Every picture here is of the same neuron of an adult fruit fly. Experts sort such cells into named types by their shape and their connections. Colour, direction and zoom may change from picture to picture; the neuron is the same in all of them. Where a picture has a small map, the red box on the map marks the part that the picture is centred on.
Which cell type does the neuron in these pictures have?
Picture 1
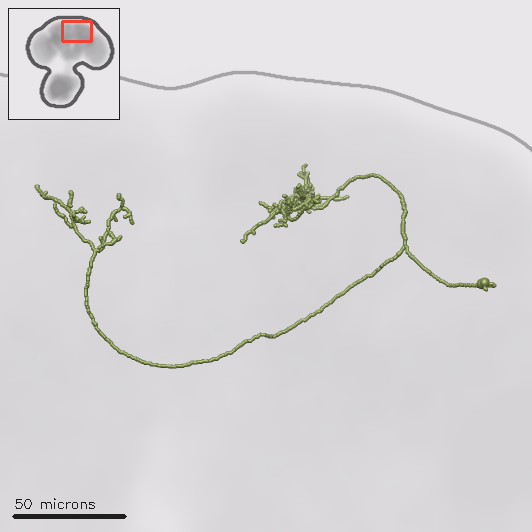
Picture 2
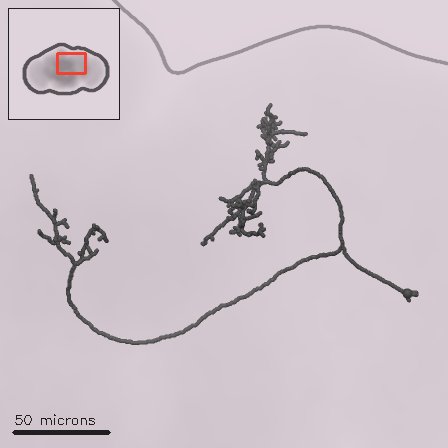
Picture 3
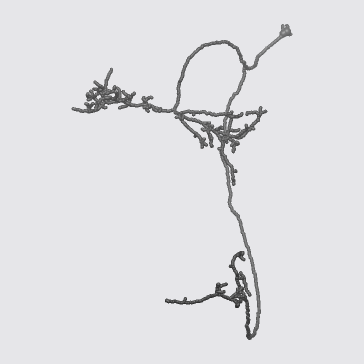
SIP003_a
